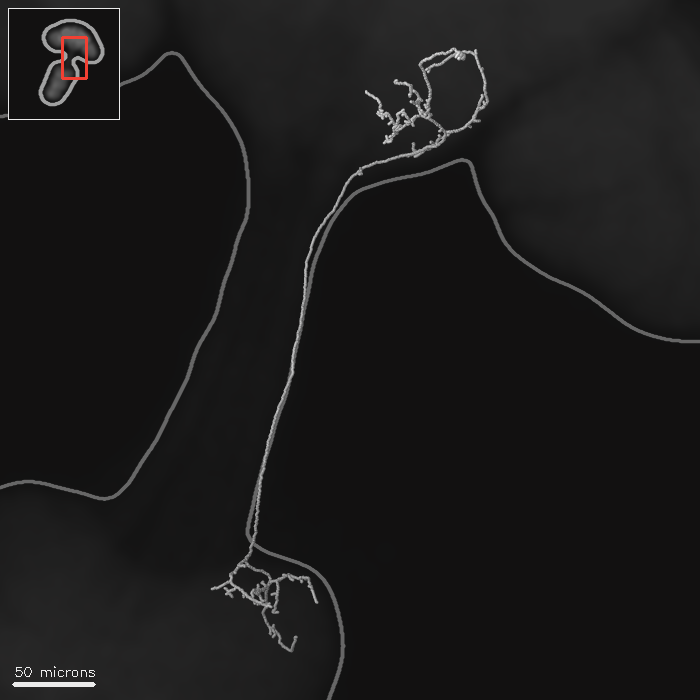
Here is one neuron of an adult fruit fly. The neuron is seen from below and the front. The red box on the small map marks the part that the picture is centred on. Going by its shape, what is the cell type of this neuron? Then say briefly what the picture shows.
Its cell type is DNg12_e. This is a descending neuron. It runs through the neck, between the brain and the nerve cord. By the scale bar it is about 400 microns tall in this view.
